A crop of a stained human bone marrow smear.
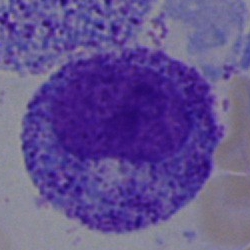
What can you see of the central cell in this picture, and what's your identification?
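Nucleus in upper part of cell. Cytoplasm packed with coarse dark purple granules. Granules overlie nuclear edge, blurring its border. Paler cytoplasmic zone just below nucleus. Cell: promyelocyte.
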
